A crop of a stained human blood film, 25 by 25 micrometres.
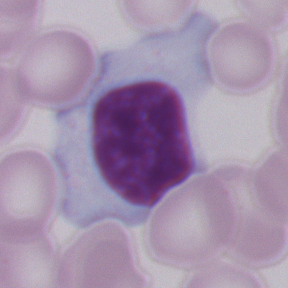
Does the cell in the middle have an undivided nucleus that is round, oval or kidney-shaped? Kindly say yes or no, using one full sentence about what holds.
Yes, what the cell has is a single compact round, oval or kidney-shaped nucleus.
